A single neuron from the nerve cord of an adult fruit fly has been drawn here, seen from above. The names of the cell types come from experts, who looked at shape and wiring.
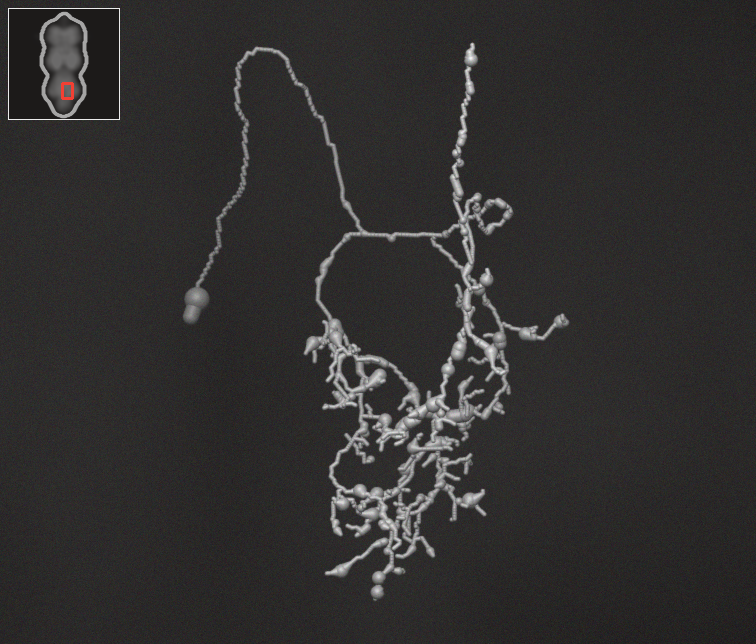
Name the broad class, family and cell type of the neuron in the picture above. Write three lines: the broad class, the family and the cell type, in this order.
nerve-cord intrinsic neuron
hemilineage 14A
IN14A108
